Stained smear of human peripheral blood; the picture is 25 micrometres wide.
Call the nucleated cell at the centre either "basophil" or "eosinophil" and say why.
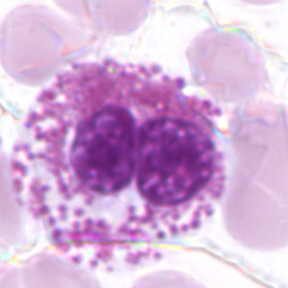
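This one is an eosinophil. Look at where its many coarse, round, reddish-purple granules sit: mostly around the nucleus rather than over it. You can see the dense, dark purple, clumped chromatin.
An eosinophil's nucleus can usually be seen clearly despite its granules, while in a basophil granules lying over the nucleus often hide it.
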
